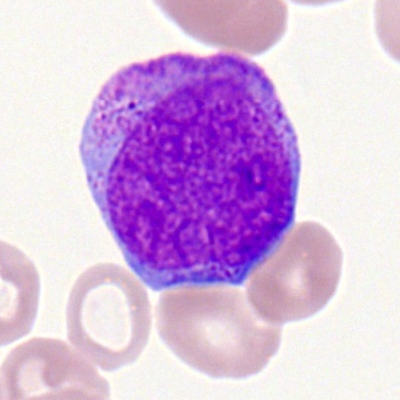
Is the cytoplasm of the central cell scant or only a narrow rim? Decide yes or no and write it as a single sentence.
Yes, most of this cell is taken up by its nucleus.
